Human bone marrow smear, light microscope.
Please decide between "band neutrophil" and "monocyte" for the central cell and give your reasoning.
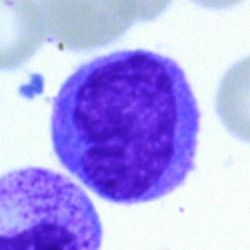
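You're looking at a monocyte, not a band neutrophil. Its outline is roundish, with a smooth edge. The nucleus fills most of the cell, leaving a moderate rim of cytoplasm. That cytoplasm is stained blue to bluish-purple, and no vacuoles are seen in it.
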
